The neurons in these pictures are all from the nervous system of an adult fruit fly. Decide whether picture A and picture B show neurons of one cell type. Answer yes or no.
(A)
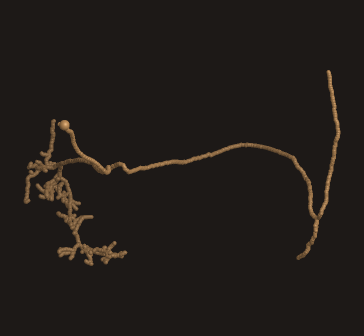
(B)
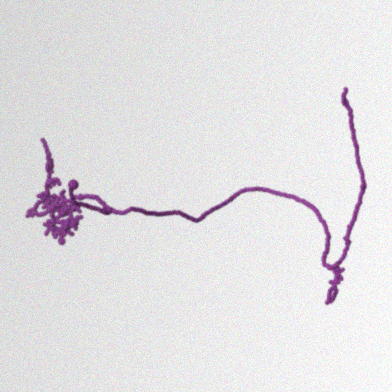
no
